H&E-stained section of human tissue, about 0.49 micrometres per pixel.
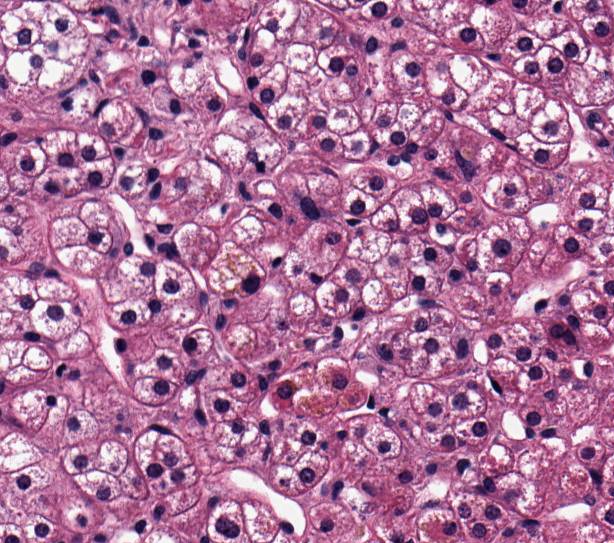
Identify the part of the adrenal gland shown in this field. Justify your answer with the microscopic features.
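It's zona fasciculata: the main cells are large and polygonal, their abundant cytoplasm pale and finely vacuolated.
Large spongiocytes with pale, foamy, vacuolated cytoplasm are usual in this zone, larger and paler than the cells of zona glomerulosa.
Each cell is outlined by a sharp, thin pink line. I also notice golden-brown granular pigment in a few cells near the centre and lower centre. Between the nests, narrow spaces are lined by flattened, dark, elongated nuclei.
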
